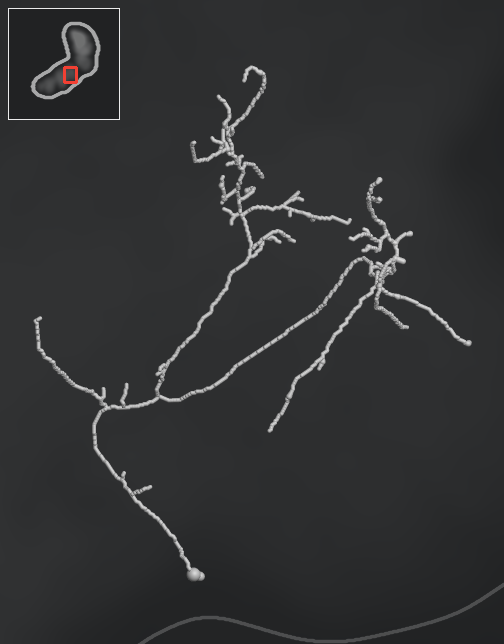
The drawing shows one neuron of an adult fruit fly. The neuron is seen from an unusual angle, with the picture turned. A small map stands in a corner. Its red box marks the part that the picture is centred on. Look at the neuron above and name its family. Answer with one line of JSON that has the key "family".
{"family": "hemilineage 12A"}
